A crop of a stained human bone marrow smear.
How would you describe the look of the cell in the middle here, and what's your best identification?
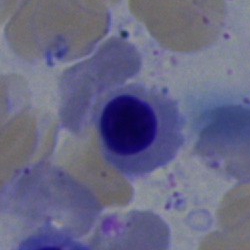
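Start with the chromatin: very dark and dense, with no visible internal pattern. Notice that no nucleoli show in the nucleus. The cytoplasm rings the nucleus and is broadest on the right. It has no visible granules. This is an erythroblast.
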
